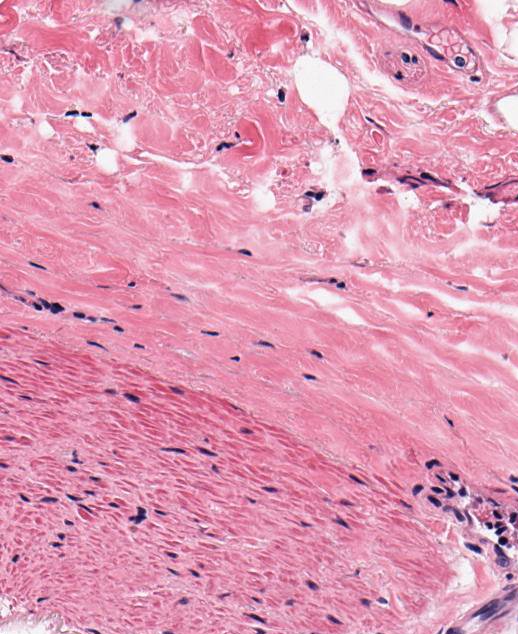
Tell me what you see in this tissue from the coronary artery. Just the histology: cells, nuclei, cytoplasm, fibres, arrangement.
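The lower third consists of densely packed spindle cells whose elongated dark nuclei lie parallel to one another. Above it, a middle band of pale pink fibrillar tissue contains only sparse, thin, elongated nuclei. The upper part is clumped, irregular, deeply eosinophilic material with few nuclei. At the lower right edge lies a small cluster of small round dark nuclei.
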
